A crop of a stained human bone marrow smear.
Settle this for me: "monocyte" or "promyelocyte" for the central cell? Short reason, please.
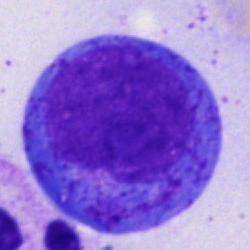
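This one is a promyelocyte. Look at the cytoplasm: scattered purple granules lie in it, easiest to see in its lower part.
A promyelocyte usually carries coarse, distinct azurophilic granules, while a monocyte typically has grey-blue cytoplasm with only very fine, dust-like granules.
Just below the nucleus there is a paler zone of cytoplasm. The chromatin is finely stippled rather than coarsely clumped, and the cell outline is round and smooth.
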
